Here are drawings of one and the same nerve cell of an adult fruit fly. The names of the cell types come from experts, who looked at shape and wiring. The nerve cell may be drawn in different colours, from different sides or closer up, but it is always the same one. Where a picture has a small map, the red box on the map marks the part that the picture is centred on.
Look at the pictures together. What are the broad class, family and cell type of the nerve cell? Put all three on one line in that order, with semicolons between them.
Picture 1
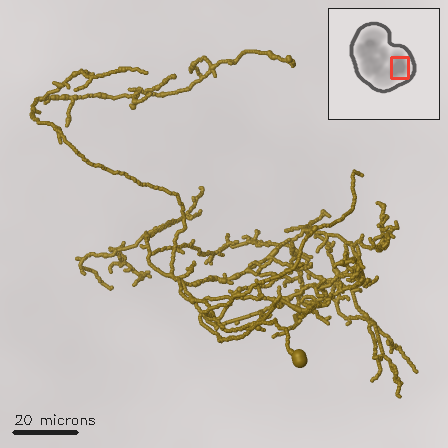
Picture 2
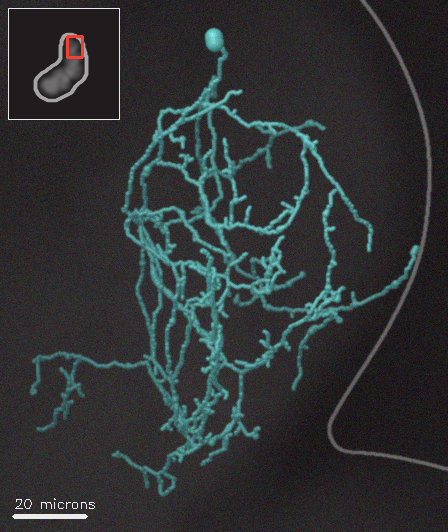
nerve-cord intrinsic neuron; hemilineage 04B; IN04B064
